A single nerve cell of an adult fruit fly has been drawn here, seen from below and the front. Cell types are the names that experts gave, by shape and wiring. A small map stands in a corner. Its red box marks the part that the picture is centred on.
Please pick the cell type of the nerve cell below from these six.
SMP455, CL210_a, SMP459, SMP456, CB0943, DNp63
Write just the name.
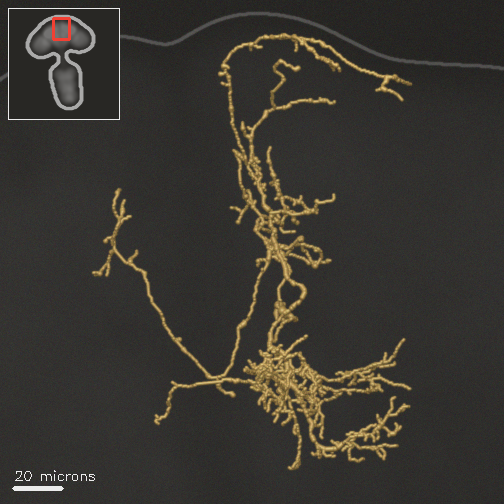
SMP455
